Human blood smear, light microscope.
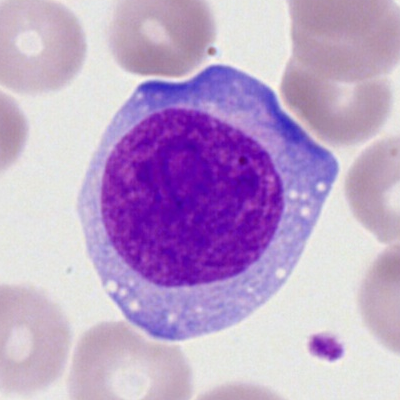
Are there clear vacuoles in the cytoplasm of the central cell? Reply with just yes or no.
Yes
